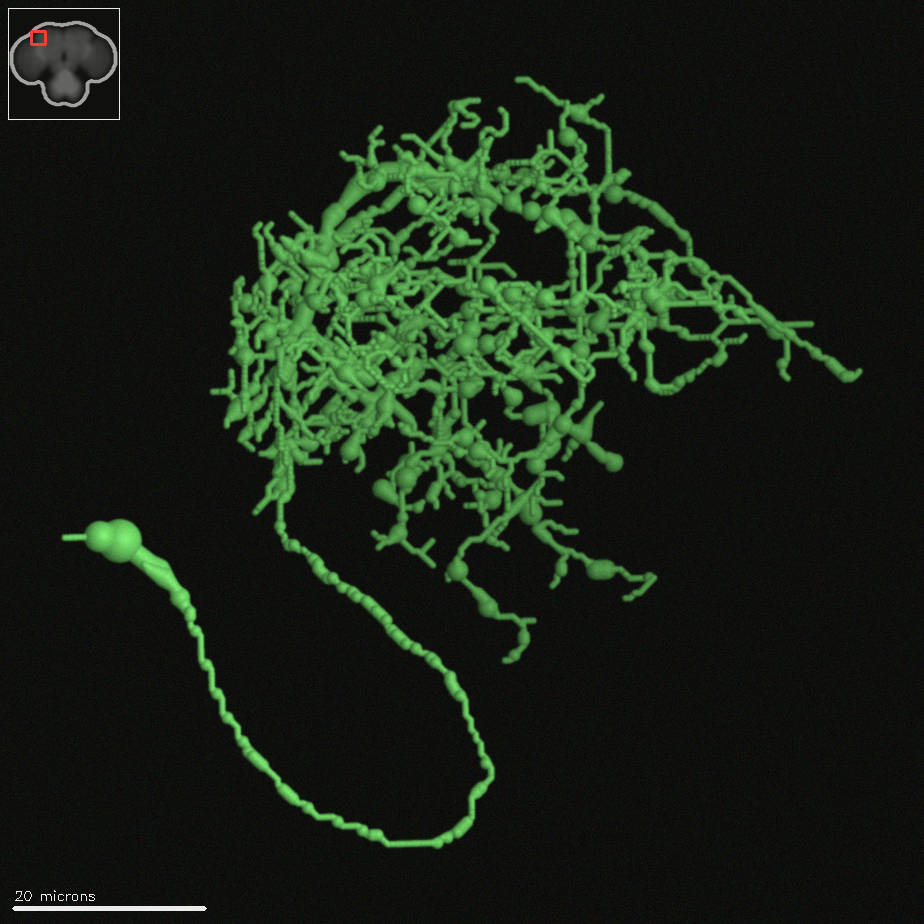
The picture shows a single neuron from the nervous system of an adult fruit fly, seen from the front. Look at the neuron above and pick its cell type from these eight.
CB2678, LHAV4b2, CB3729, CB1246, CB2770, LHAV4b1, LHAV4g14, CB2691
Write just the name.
CB2691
